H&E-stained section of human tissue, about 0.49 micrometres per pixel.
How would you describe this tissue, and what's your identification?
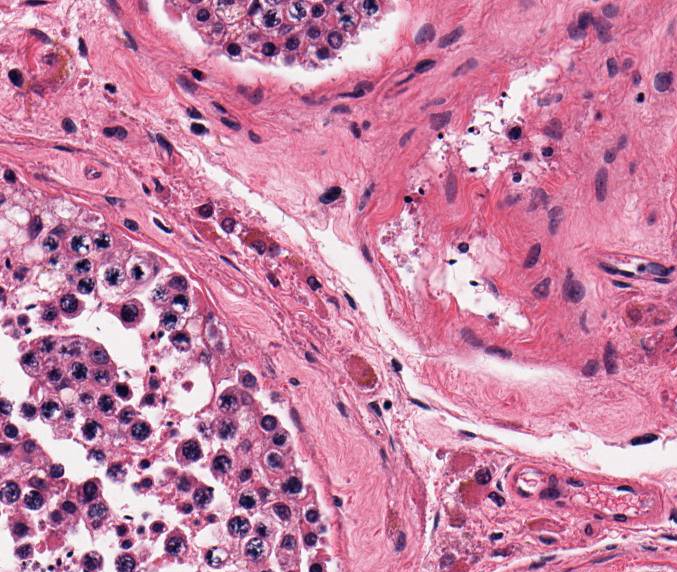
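Round cells with large round nuclei, several showing coarse thread-like chromatin, fill the lower-left unit. Flattened, elongated nuclei rim the outer side of the top-centre unit. Upper-right stroma is dense, wavy eosinophilic collagen with scattered oval to spindle nuclei. Isolated cells in the stroma near the centre have granular golden-brown pigmented cytoplasm. The tissue is testis.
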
